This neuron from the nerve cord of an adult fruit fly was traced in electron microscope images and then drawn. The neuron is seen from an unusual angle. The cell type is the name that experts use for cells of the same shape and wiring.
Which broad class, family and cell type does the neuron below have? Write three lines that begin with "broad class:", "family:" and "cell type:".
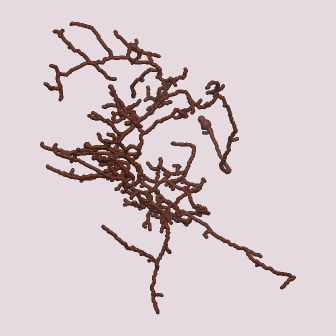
broad class: nerve-cord intrinsic neuron
family: hemilineage 03B
cell type: IN03B065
